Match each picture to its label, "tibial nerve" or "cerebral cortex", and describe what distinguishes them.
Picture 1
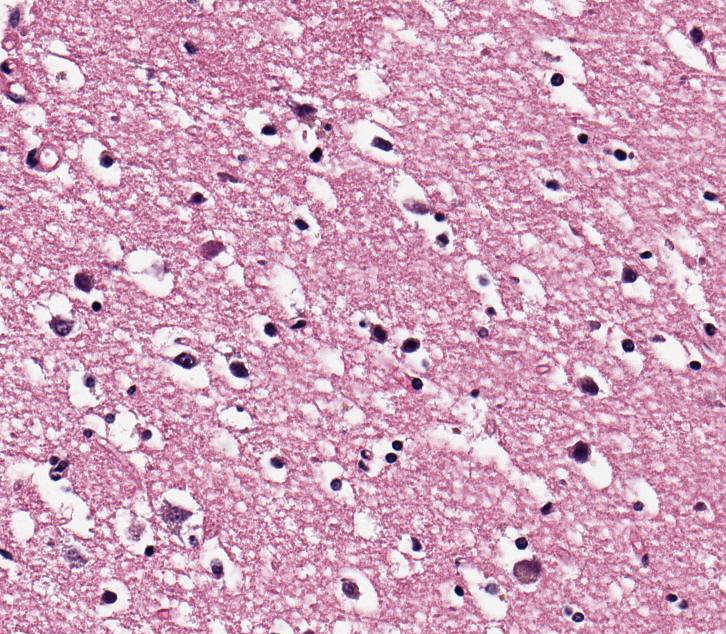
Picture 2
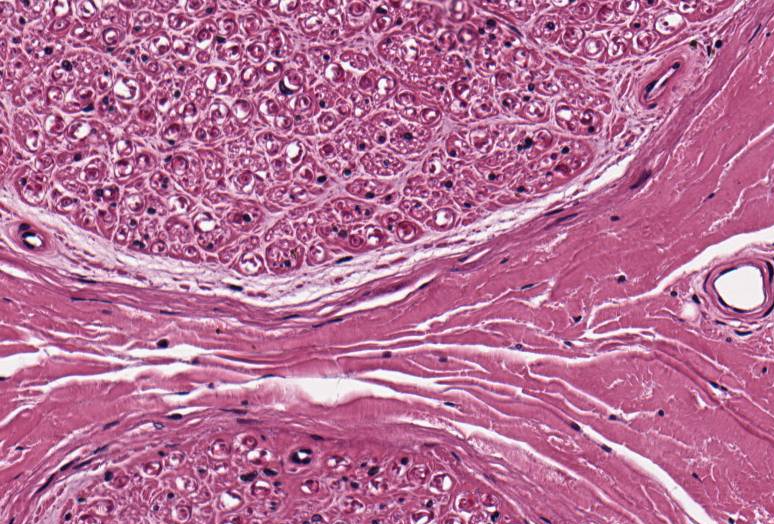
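The cerebral cortex is in picture 1 and the tibial nerve in picture 2. Picture 1 is a continuous fine, pink, fibrillary matrix without glands, tubules or lobules, made finely spongy by many small clear vacuoles. Picture 2 is organised into two rounded bundles, at the top and bottom of the field, separated by a broad band of dense fibrous tissue. Most cells in picture 1 have small, round, densely dark-blue nuclei with little or no visible cytoplasm, and a few larger cells with purplish cytoplasm and paler nuclei lie singly across the field.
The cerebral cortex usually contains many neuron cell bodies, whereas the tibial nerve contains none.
In picture 2 the nerve fibres are cut across, each a small round profile with a pale ring around a pink centre, with small dark nuclei among them. A thin sheath of flattened cells with elongated nuclei wraps the upper bundle along its lower edge.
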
